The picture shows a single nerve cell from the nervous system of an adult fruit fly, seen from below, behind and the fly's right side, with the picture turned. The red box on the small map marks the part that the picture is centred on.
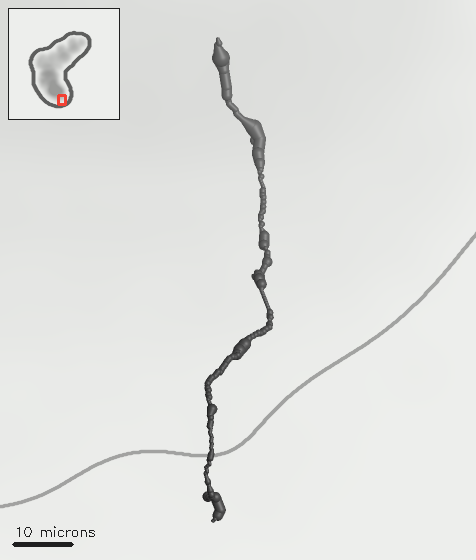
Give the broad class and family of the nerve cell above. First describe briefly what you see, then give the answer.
The drawing shows no cell body. By the scale bar it is about 85 microns tall in this view. There are a dozen or fewer branch ends. This is a photoreceptor or other optic-lobe sensory neuron. Its family is called class visual.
